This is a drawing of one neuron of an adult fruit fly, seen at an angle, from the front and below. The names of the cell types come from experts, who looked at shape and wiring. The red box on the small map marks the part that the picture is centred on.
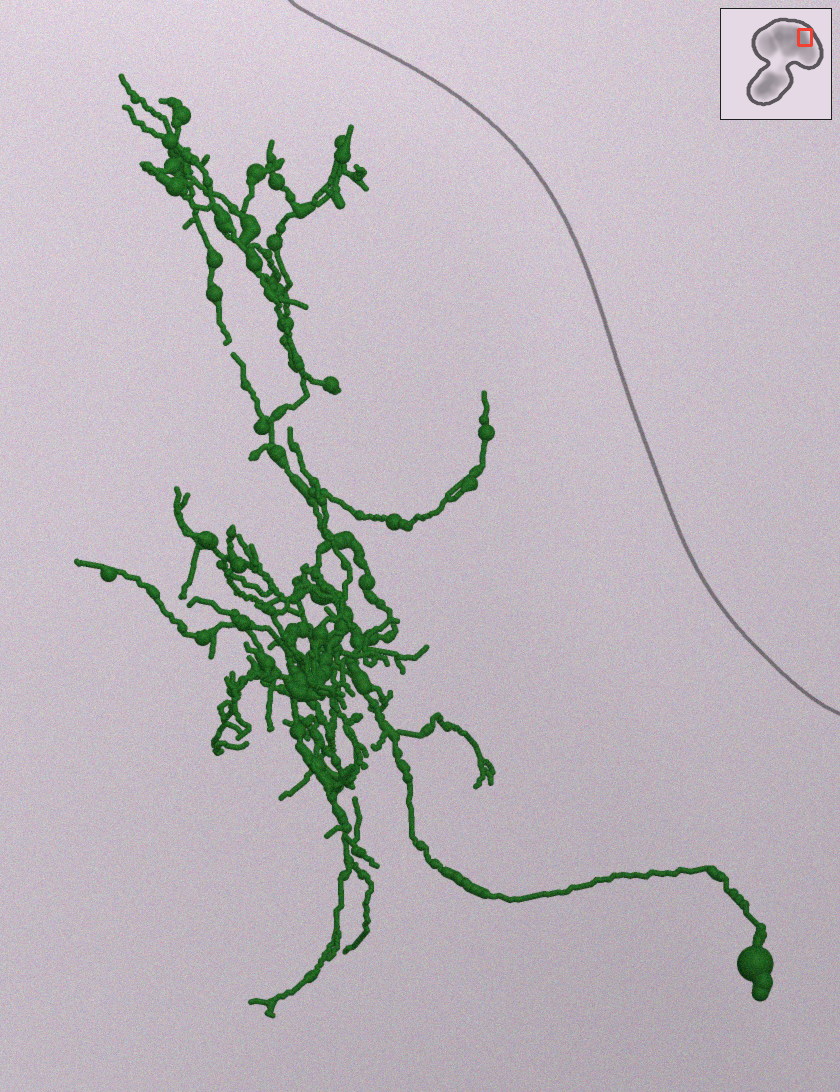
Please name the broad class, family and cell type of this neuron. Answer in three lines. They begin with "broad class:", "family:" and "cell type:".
broad class: central-brain intrinsic neuron
family: hemilineage SLPav3
cell type: SLP189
